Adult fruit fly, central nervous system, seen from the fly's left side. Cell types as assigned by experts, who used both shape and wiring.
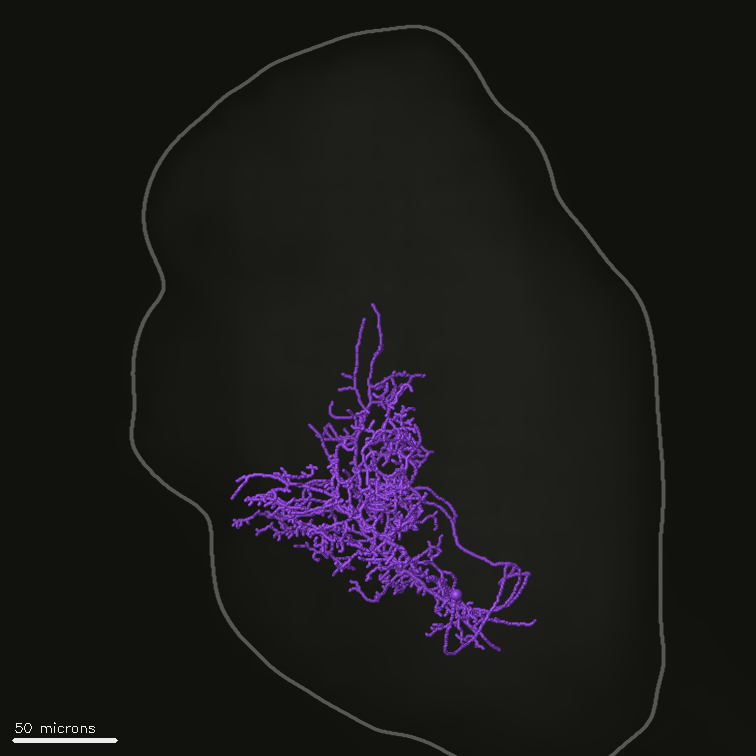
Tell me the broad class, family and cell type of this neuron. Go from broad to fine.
central-brain intrinsic neuron; hemilineage LB7; SAD106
